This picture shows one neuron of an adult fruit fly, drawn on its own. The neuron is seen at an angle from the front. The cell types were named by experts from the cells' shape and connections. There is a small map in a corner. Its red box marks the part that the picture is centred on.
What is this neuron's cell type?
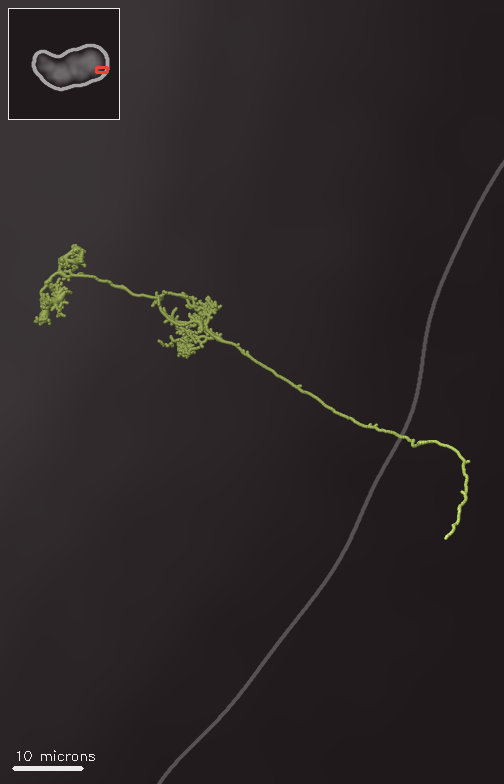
L5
